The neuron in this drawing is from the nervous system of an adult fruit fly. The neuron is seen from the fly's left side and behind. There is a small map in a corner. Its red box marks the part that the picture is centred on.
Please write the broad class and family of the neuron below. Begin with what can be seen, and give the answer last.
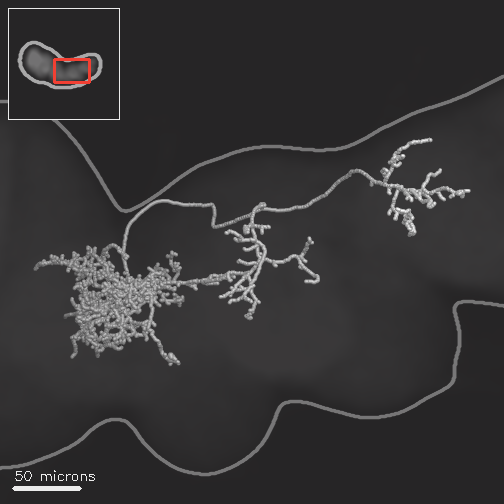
By the scale bar it is about 350 microns wide in this view. The picture shows dozens of branch ends. Its broad class is nerve-cord intrinsic neuron. The family is hemilineage 12A.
